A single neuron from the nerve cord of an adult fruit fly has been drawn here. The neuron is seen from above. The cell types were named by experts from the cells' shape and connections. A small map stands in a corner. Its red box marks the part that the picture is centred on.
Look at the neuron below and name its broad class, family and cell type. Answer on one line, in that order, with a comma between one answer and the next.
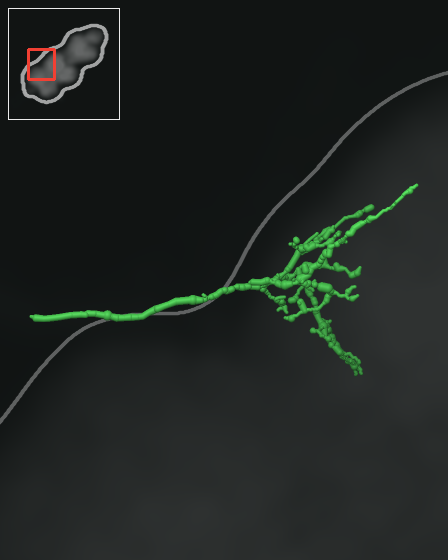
sensory neuron entering the nerve cord, class mechanosensory proprioceptive, SNpp09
